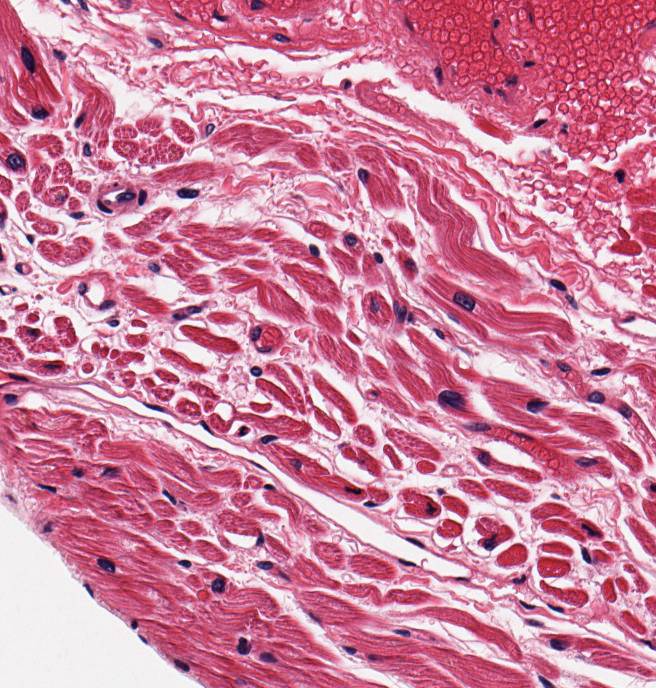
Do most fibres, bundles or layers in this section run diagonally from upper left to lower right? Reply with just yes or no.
Yes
